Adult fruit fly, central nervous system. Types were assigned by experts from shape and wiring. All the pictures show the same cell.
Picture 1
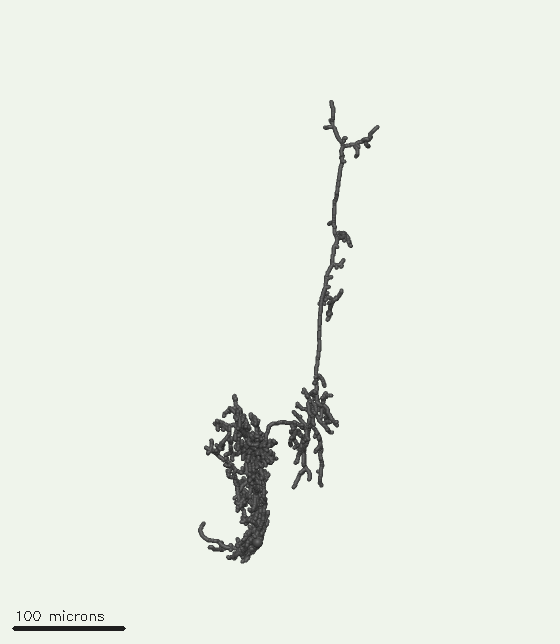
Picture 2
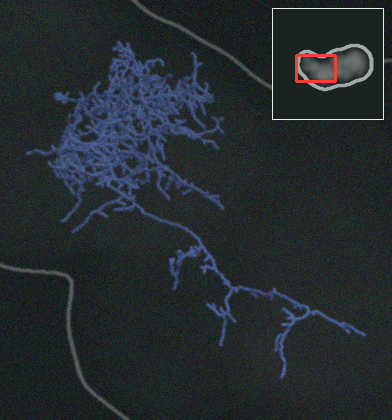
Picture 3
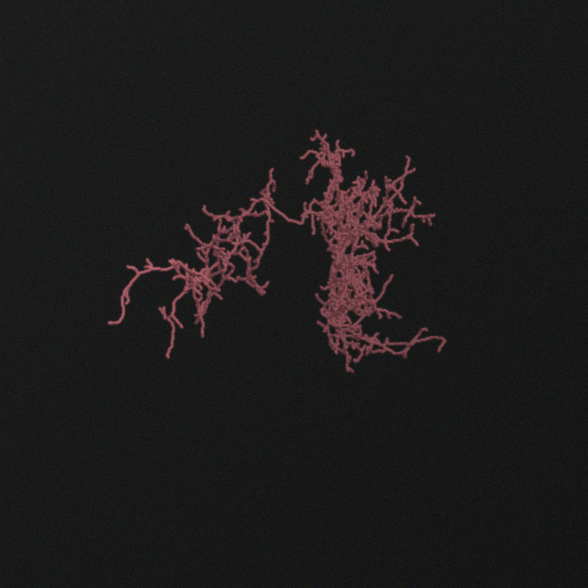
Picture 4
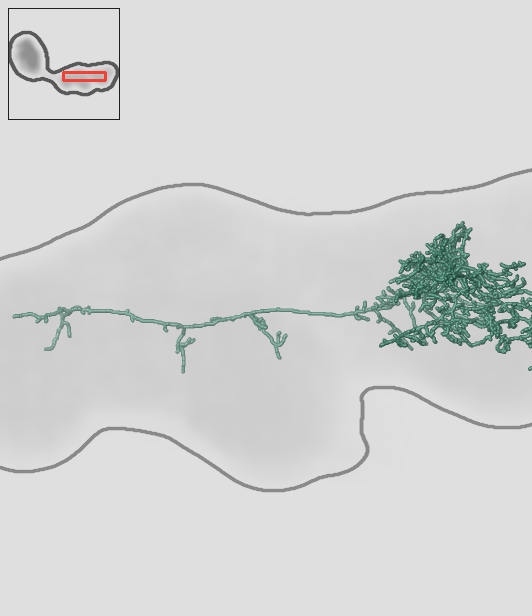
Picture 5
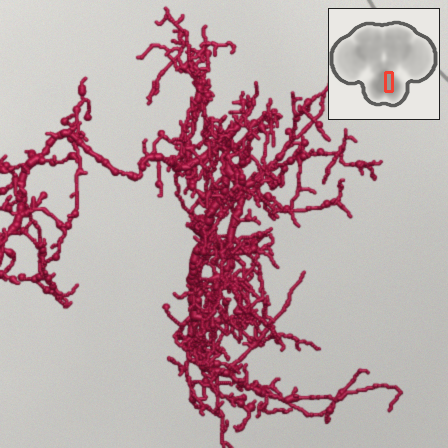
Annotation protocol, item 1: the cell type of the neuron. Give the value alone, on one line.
INXXX065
